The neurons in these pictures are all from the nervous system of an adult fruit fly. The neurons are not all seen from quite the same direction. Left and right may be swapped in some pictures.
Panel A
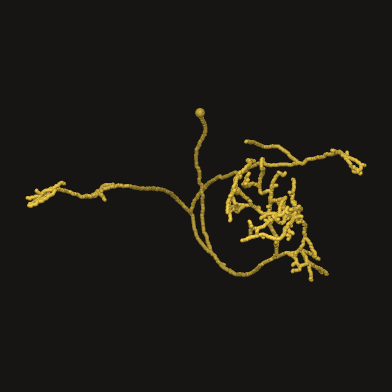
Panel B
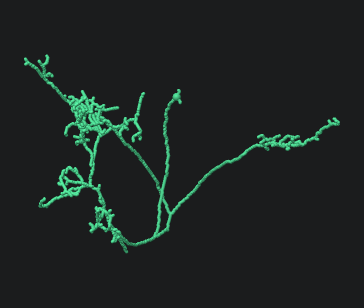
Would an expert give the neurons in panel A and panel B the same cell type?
no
